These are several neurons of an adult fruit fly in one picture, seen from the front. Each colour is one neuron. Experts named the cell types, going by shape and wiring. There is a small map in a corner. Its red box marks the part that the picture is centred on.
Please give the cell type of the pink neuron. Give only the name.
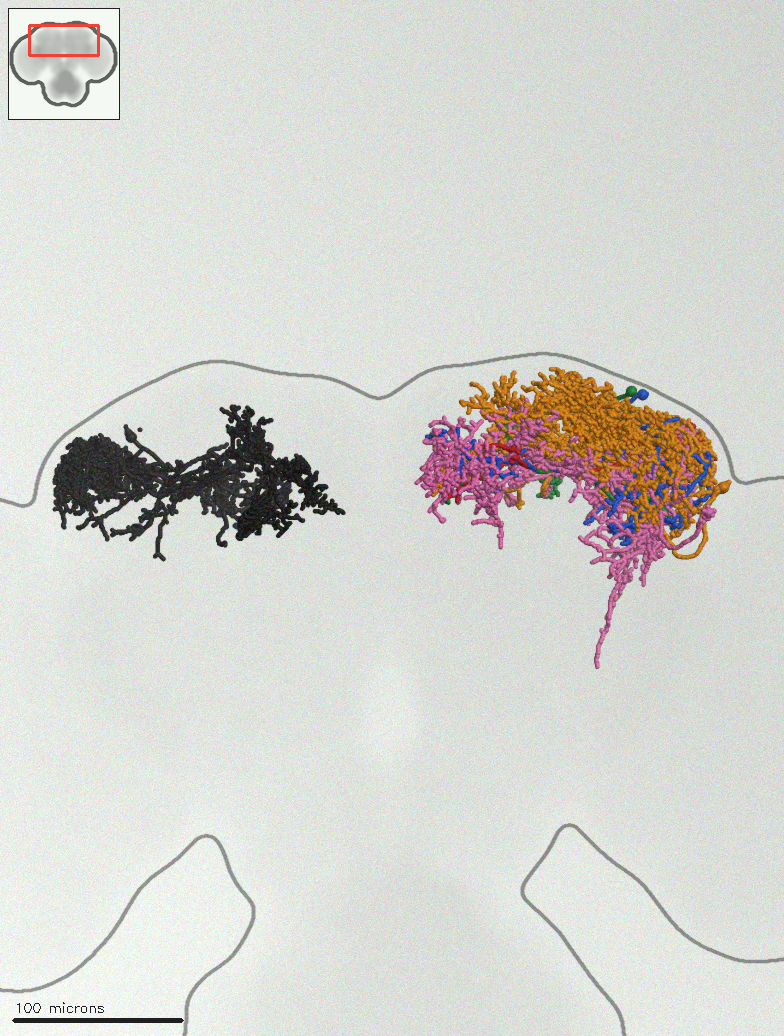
LHCENT4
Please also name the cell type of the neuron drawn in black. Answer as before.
LHMB1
